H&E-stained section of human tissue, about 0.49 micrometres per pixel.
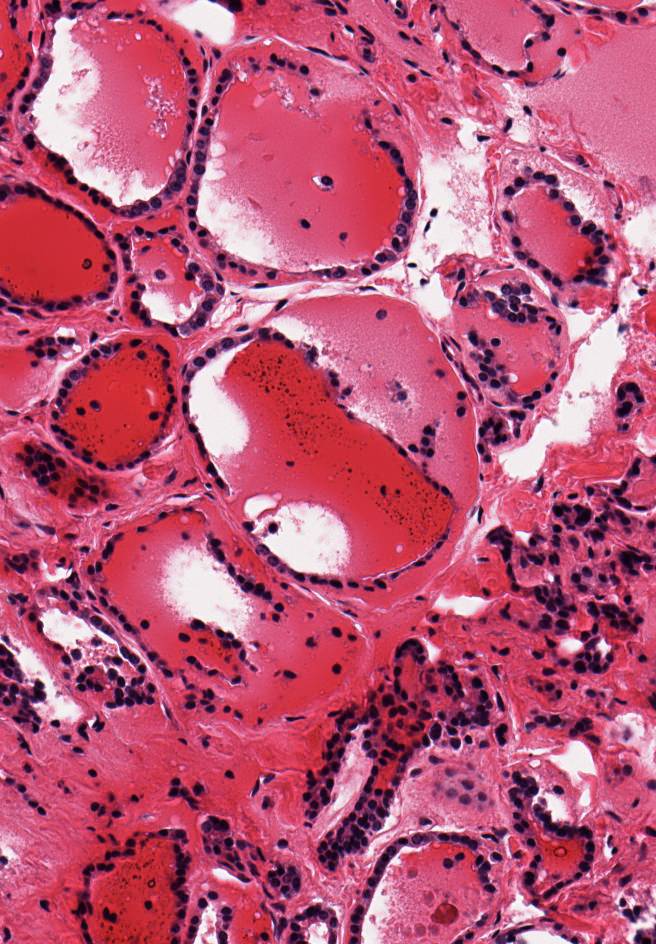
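Thyroid section. The architecture is closely packed rounded follicles of varying size filling most of the field, the largest in the upper and central parts. Each is lined by a single layer of flattened to low cuboidal epithelial cells. Their nuclei are small, round, dark-staining and fairly uniform. Finally, at lower right, small follicles and crowded cell clusters with little luminal material look more cellular.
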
